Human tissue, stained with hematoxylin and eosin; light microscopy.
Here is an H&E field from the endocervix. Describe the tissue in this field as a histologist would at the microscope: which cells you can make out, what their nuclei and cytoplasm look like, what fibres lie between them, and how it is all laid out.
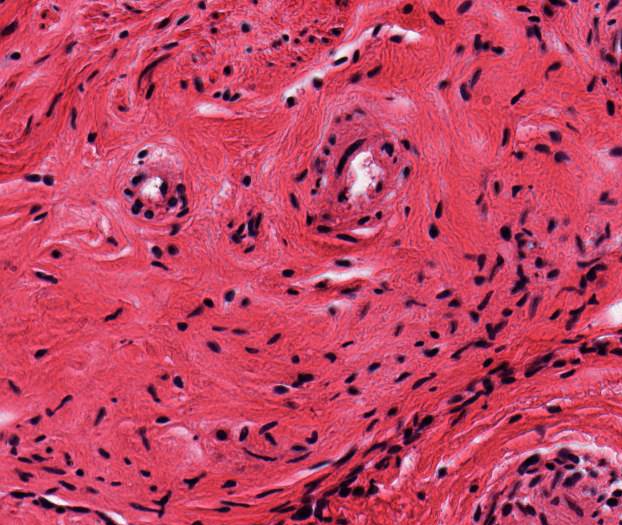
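These cuffed vessels have small, narrow lumens, much smaller than the cellular cuffs around them. Between the cells the stroma is densely packed, deeply eosinophilic collagen. Most stromal cells are spindle-shaped and fibroblast-like, with slender, dark, elongated nuclei and barely visible cytoplasm. The nuclei sit singly in the collagen, a bit more crowded towards the lower right.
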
